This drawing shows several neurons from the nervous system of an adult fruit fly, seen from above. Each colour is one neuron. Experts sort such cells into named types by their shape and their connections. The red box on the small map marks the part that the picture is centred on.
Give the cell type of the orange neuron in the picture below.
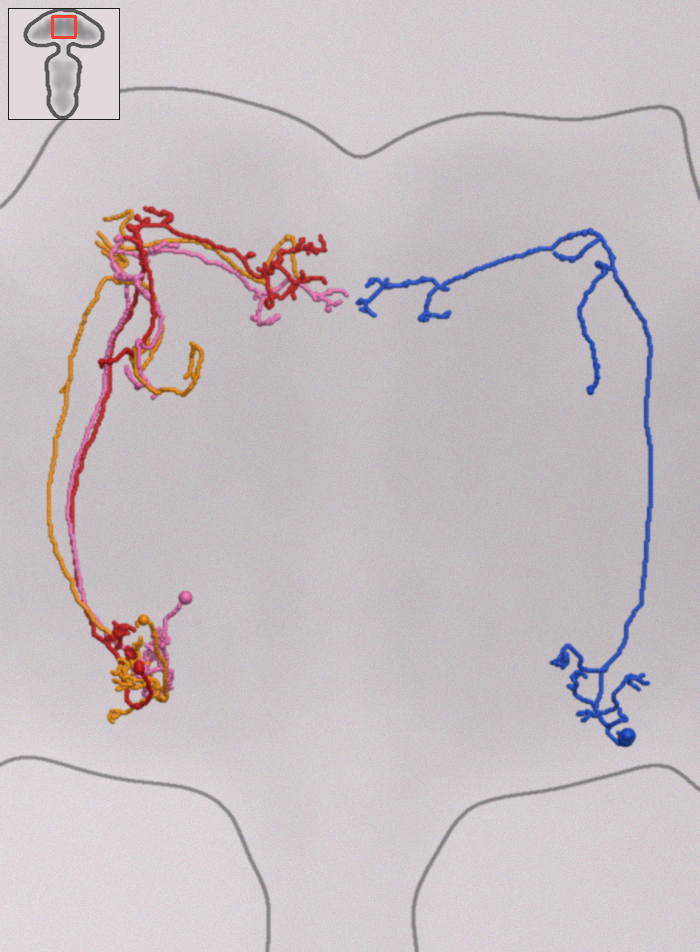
KCab-s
